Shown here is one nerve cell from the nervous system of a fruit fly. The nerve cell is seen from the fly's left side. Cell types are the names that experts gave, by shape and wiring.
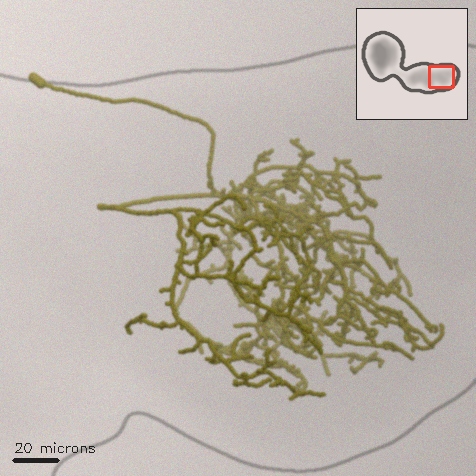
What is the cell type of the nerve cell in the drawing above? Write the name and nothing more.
IN19B021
